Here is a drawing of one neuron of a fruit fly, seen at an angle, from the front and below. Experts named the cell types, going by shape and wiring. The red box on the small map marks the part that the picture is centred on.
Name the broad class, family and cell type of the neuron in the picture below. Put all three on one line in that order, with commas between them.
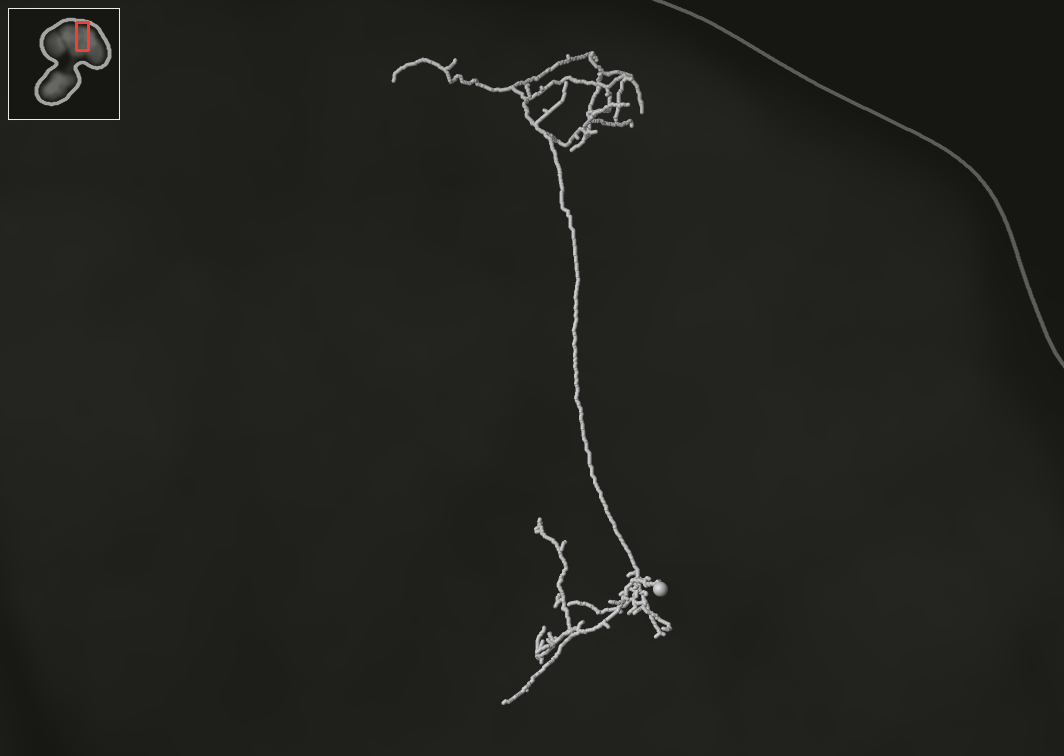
central-brain intrinsic neuron, hemilineage FLAa2, CB4082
